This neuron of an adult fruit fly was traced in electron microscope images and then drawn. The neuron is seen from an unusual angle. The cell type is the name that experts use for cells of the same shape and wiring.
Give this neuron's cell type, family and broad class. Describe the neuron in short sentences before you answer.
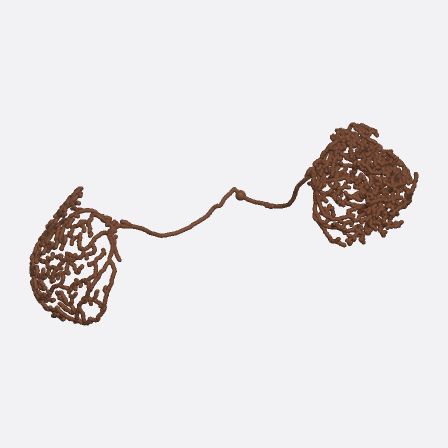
Its cell body lies in the middle of the picture. As drawn here it is wider than it is tall. It is of cell type MeVPMe12. Its family is MeVPMe. This is an optic-lobe intrinsic neuron.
